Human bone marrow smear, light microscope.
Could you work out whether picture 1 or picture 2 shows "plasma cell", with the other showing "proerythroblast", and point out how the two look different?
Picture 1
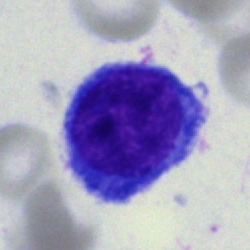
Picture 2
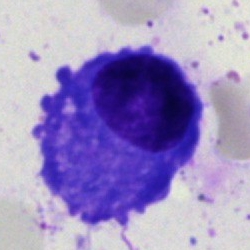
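Picture 2 shows the plasma cell; the proerythroblast is in picture 1. Both outlines are roughly round, but the proerythroblast's edge is only slightly bumpy, whereas the plasma cell's border is bumpy and irregular. Each carries blebs: a single small blue bleb protrudes from the upper right edge of the proerythroblast, while small rounded blebs bulge from the left side of the plasma cell. The amount of cytoplasm differs. In the proerythroblast it is a scant, deep blue rim, widest at the lower right, with no granules visible; in the plasma cell it is abundant and stains deep blue.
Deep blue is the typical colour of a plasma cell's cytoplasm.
The chromatin of the proerythroblast looks finely textured rather than coarsely clumped, while that of the plasma cell stains dark purple and looks dense. The nucleus of the plasma cell sits off-centre, in the upper right of the cell.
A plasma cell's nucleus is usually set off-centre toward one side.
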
